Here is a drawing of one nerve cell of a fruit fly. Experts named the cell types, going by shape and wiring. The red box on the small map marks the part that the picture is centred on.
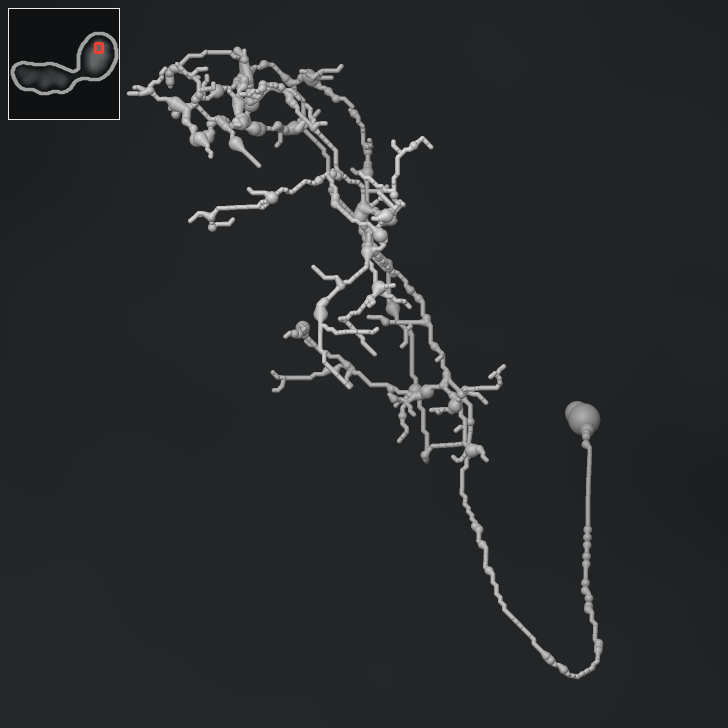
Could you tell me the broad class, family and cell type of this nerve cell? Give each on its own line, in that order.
central-brain intrinsic neuron
hemilineage LHl4_dorsal
LHAV4g4_b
